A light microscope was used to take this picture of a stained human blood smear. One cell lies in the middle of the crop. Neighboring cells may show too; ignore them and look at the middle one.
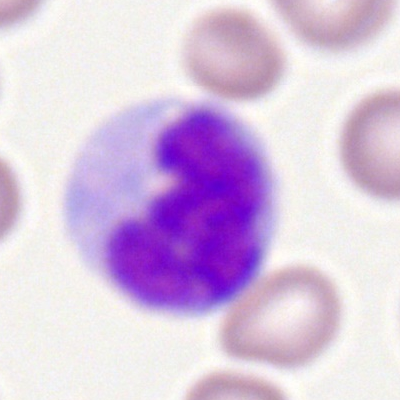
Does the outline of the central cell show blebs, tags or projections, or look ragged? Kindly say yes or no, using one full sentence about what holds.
No, the outline of this cell is smooth and free of projections.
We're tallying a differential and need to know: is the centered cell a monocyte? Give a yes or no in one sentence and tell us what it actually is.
Yes, the cell shown in the middle is a monocyte.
